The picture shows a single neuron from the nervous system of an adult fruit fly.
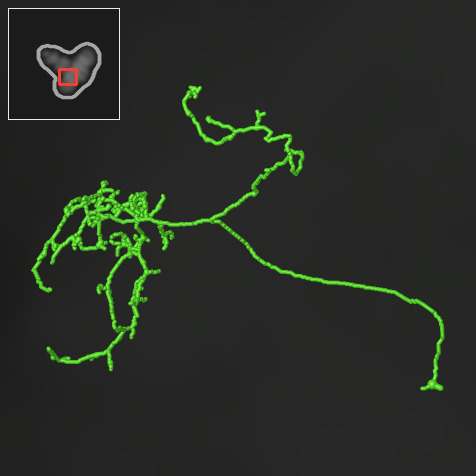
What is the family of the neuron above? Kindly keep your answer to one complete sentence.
Of family hemilineage AOTUv2 is the neuron in these images.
